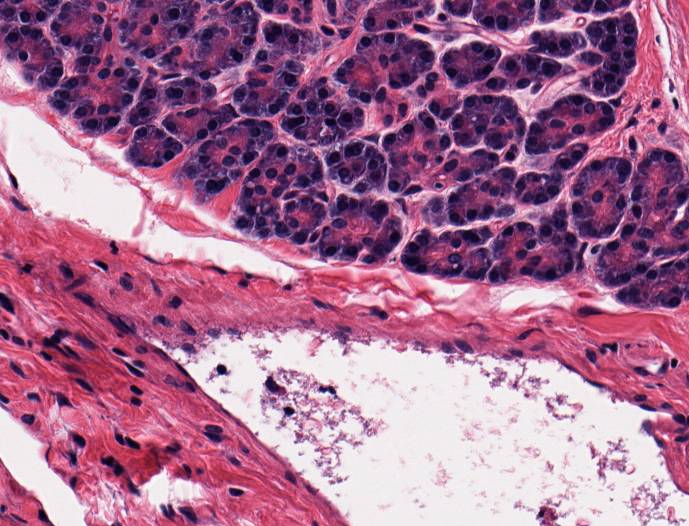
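Pancreas, haematoxylin and eosin. The acinar cells show purple basal cytoplasm and pinker, granular cytoplasm towards the acinar centre. Their nuclei are round and dark and sit towards the base of the cells. Thin pale fibrous septa divide the acini into small clusters. No fat cells lie among the acini.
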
